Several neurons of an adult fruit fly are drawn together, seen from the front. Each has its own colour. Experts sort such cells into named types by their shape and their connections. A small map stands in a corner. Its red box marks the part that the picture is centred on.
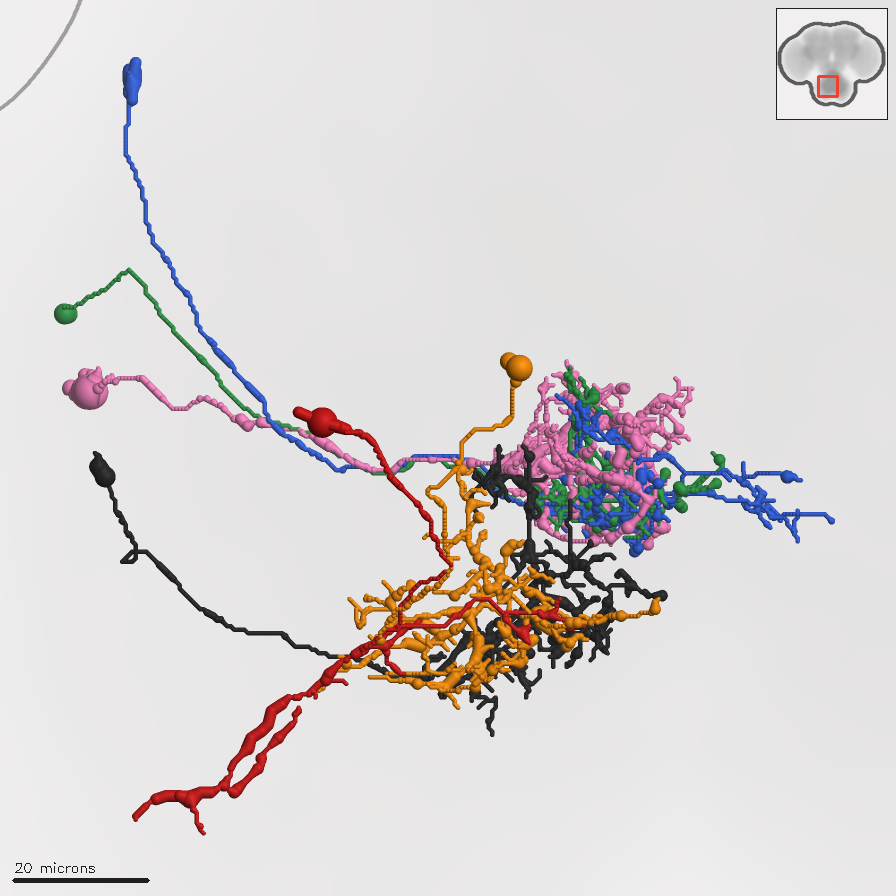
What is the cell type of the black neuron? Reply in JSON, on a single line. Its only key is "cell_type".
{"cell_type": "IN09A087"}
